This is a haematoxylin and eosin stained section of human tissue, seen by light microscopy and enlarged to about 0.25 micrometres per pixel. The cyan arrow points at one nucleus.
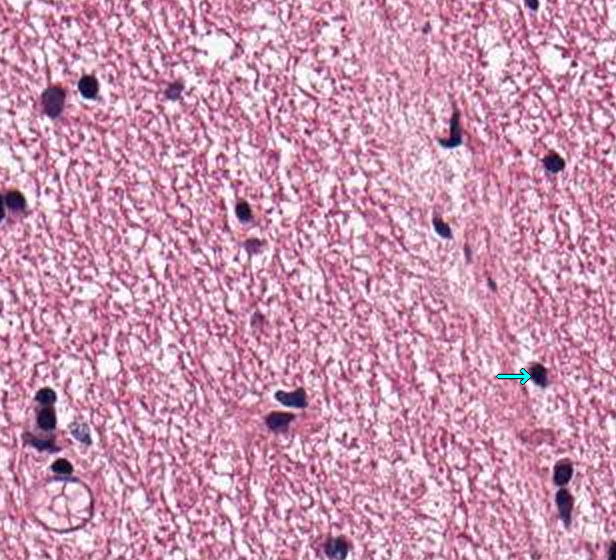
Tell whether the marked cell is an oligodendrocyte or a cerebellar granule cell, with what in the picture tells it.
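This is an oligodendrocyte. The nuclear edge is sharp and smooth. No pink cytoplasm is visible; a narrow pale, clear rim partly surrounds the nucleus. The cell lies alone in a meshwork of fine pink fibres.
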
